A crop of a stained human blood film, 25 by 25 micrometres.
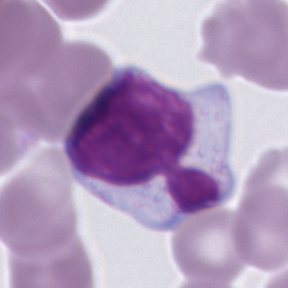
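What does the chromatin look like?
Deep purple, with a mottled, streaky texture.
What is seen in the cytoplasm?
Pale grey-blue cytoplasm, lying mostly right of and below the nucleus, with fine pink-violet dots scattered in it.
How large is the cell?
About 15 micrometres across; the nucleus fills about 60% of its area.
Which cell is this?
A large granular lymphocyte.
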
